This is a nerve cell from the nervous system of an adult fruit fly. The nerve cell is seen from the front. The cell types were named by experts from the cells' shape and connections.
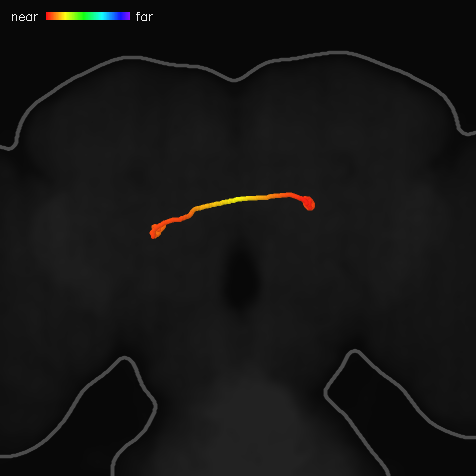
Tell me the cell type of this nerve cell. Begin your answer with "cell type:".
cell type: ORN_DA3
